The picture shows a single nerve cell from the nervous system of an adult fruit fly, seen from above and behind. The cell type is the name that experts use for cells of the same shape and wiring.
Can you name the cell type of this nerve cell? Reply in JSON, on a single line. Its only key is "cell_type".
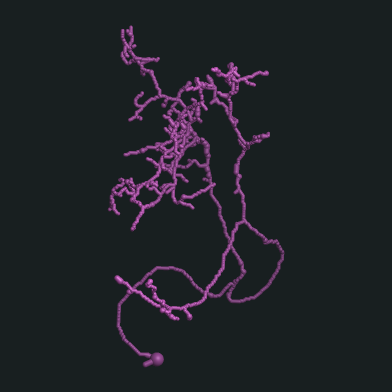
{"cell_type": "IN01B051_b"}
